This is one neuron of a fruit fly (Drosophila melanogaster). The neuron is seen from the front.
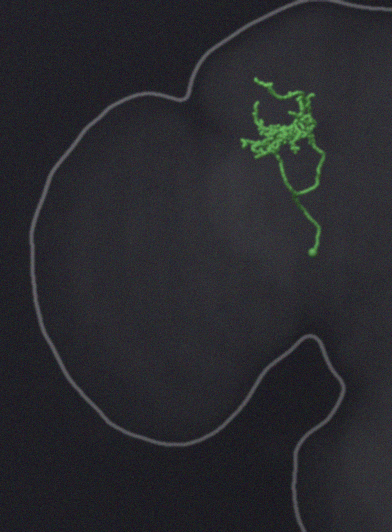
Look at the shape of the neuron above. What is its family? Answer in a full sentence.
The family is hemilineage VPNp&v1_ventral.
